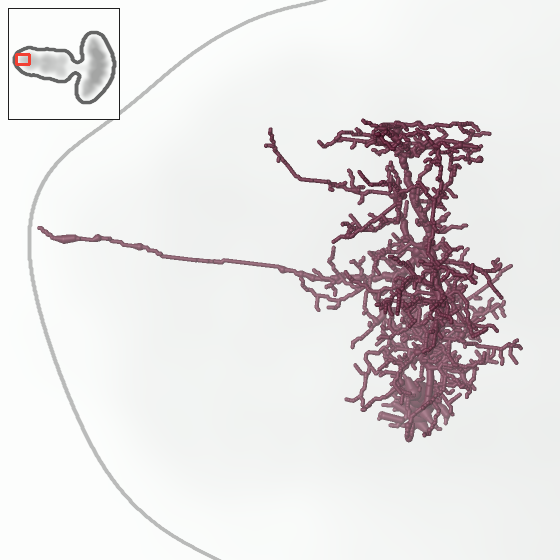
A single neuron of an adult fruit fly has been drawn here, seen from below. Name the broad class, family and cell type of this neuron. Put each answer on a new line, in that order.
motor neuron of the nerve cord
MNad
MNad06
